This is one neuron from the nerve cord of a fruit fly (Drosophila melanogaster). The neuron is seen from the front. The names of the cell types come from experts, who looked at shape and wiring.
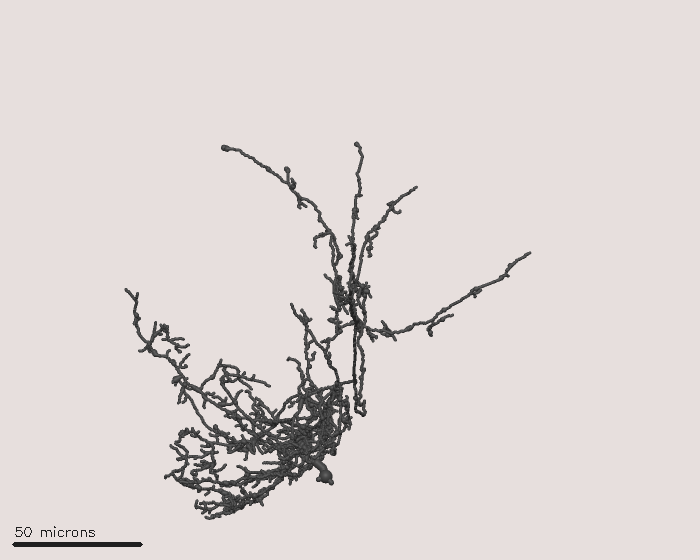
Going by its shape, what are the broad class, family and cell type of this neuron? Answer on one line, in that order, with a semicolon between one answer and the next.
ascending neuron; hemilineage 05B; AN05B105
